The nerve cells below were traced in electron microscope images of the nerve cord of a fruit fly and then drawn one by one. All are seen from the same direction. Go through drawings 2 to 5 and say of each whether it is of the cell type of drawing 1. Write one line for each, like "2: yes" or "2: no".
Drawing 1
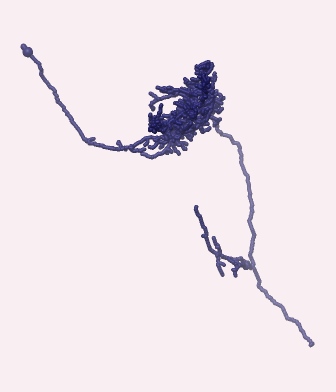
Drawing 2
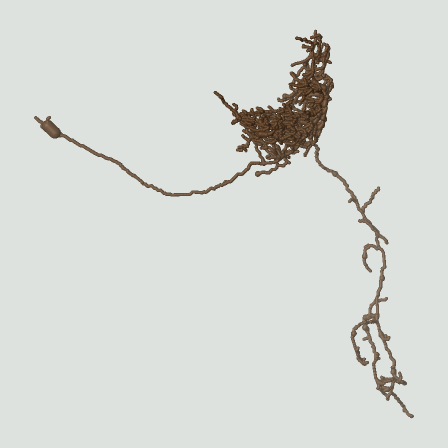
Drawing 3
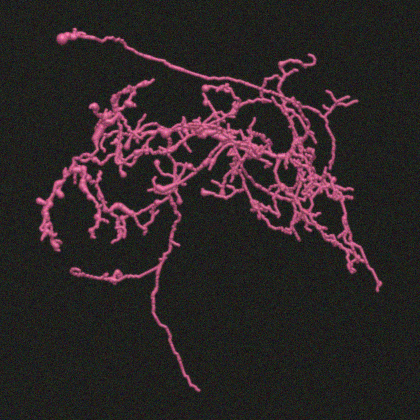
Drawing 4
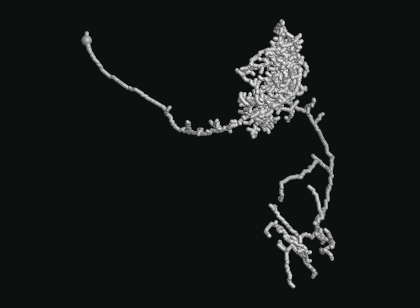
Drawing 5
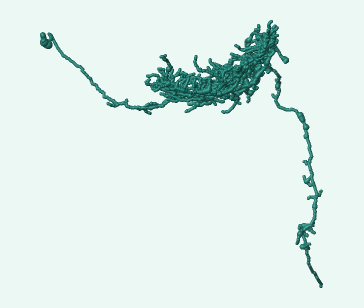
2: yes
3: no
4: yes
5: yes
